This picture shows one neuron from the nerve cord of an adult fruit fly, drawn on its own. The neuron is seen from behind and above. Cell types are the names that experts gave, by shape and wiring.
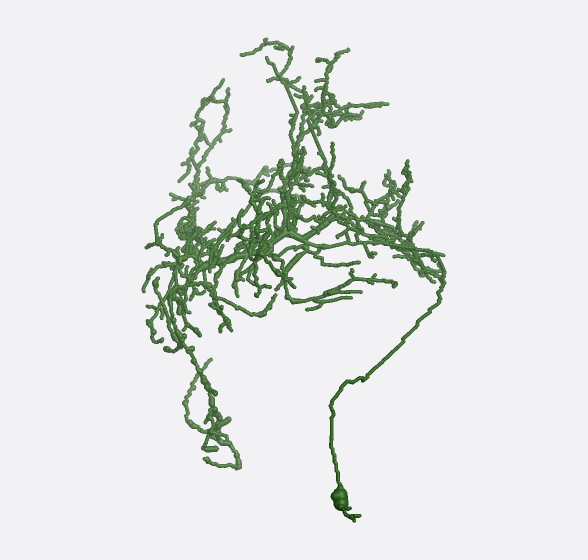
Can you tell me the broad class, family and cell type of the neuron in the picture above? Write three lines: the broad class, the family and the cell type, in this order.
nerve-cord intrinsic neuron
hemilineage 03A
IN03A037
